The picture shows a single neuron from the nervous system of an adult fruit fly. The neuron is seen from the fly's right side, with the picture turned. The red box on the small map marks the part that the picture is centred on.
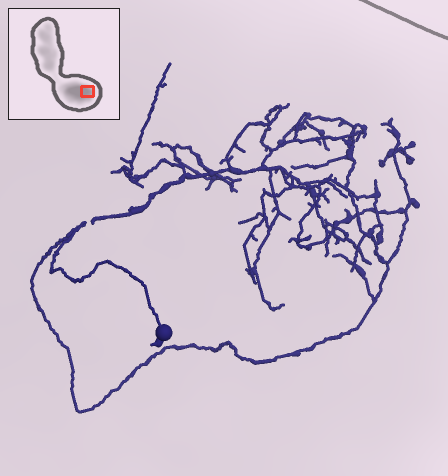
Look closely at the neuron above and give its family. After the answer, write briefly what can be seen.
The family is hemilineage SLPal2. It is a central-brain intrinsic neuron. The picture shows dozens of branch ends. As drawn here it is about as wide as it is tall.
